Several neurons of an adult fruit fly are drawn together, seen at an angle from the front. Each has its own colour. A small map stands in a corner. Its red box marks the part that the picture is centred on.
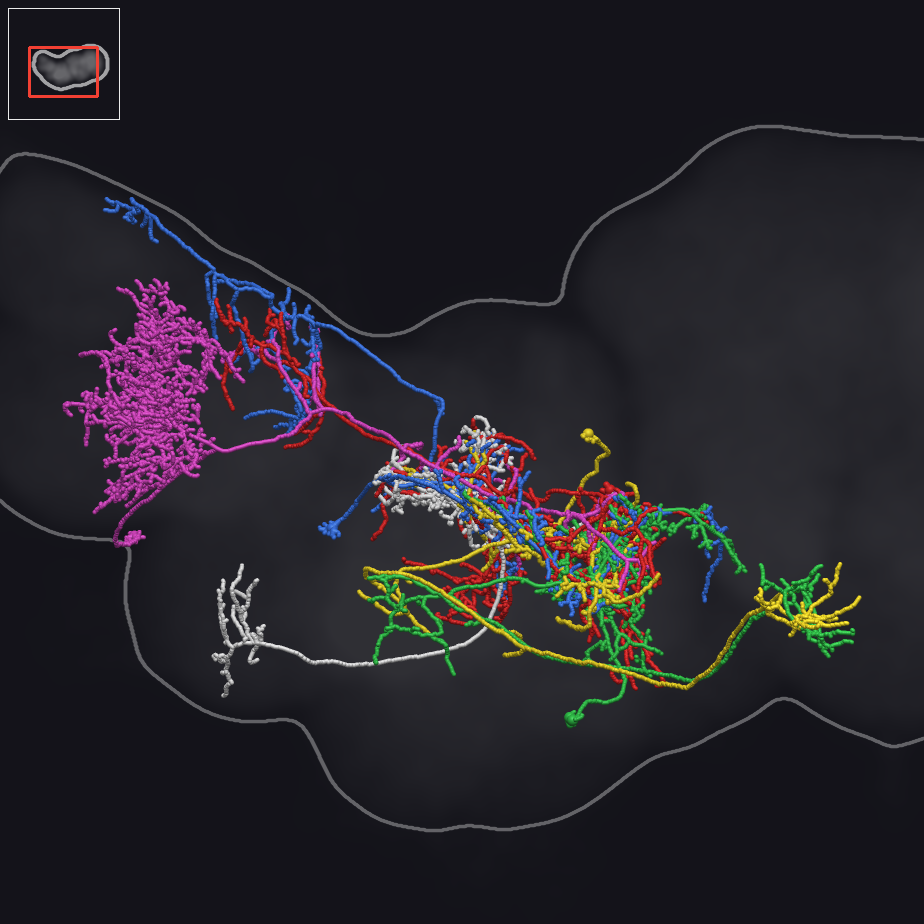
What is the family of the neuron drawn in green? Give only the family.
hemilineage 07B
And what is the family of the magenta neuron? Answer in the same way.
hemilineage 07B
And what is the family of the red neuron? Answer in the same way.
hemilineage 03B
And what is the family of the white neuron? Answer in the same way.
hemilineage 01A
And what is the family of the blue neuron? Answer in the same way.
hemilineage 03B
